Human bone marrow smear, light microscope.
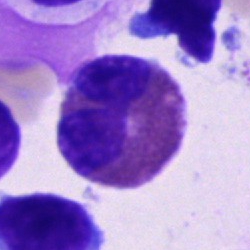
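Eosinophil, checked point by point. First, the outline is round and smooth. Second, the nucleus lies toward the left side of the cell. Third, that nucleus is indented, its concave side facing right toward the cytoplasm. Finally, no nucleoli are visible in it.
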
